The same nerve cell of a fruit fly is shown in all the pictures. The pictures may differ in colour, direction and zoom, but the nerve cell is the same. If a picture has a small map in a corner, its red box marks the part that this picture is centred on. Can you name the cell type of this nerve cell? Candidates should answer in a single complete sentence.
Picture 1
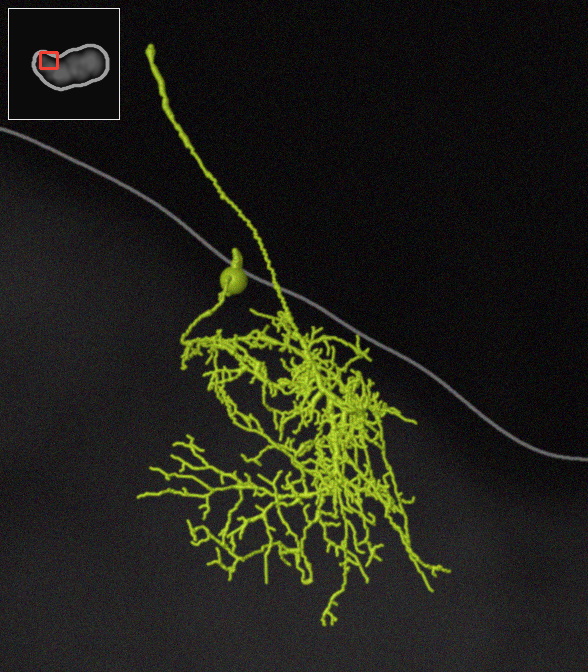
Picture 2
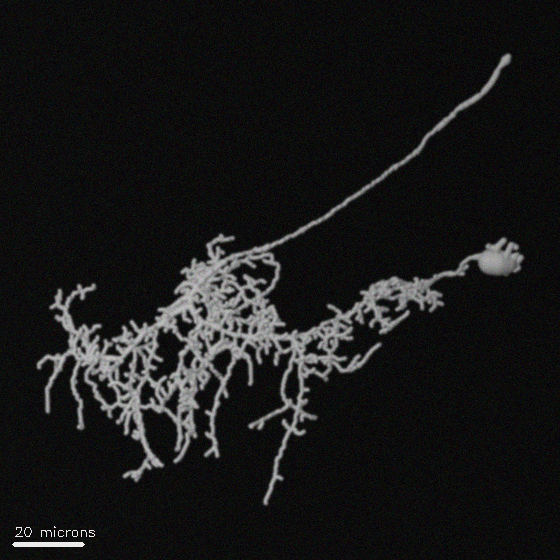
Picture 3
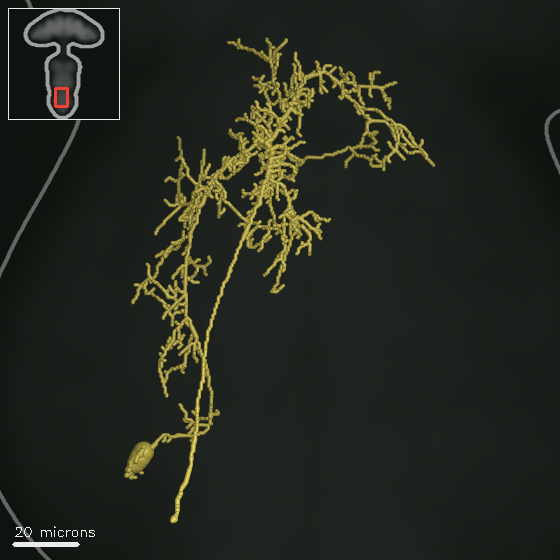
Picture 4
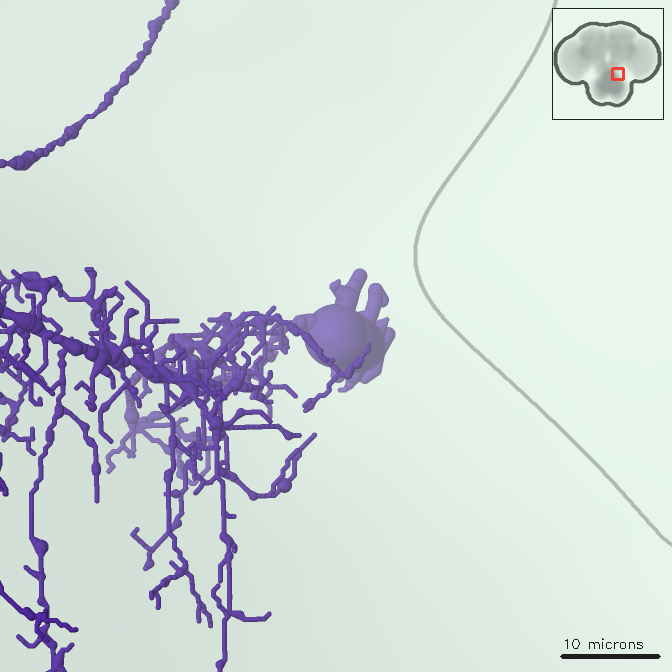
By its cell type, the nerve cell is MNad32.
